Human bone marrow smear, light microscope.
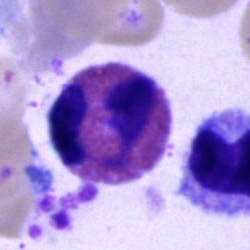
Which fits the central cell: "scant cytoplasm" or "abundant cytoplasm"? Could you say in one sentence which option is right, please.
The cell's cytoplasm around its nucleus is ample.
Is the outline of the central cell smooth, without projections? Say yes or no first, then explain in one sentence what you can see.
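Yes. The cell has a round, smooth outline.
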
